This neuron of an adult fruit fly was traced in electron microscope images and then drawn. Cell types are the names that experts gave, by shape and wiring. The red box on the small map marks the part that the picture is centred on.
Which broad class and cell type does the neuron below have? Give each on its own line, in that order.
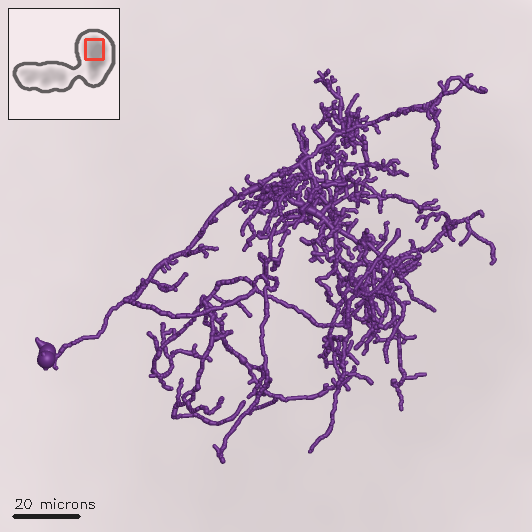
central-brain intrinsic neuron
PVLP149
